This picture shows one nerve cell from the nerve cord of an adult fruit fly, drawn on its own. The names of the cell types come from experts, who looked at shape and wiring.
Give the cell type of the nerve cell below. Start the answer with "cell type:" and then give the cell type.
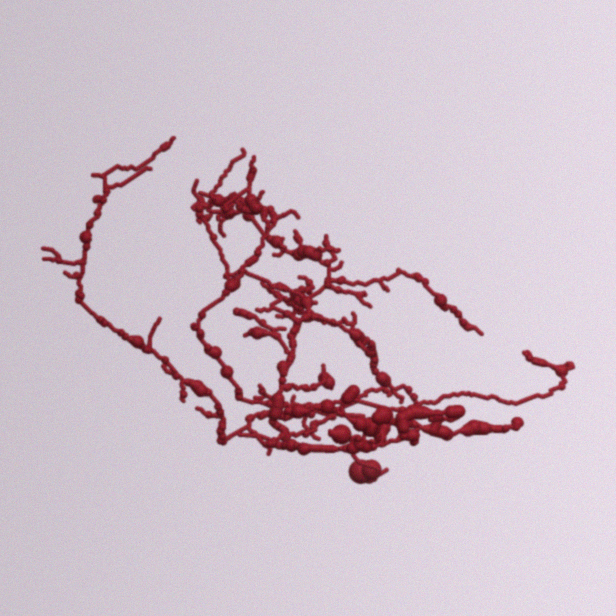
cell type: INXXX391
